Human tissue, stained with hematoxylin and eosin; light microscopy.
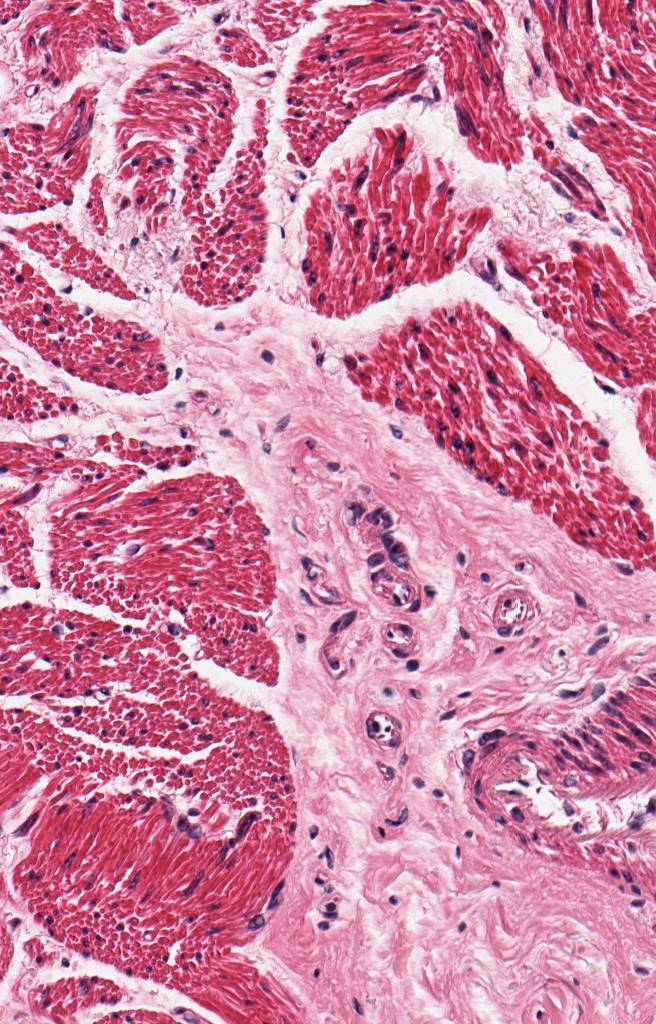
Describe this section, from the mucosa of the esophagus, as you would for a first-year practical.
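Deep red muscle bundles occupy most of field. Broad pale pink connective tissue band: upper centre, down through middle, to lower right. Bundles cut in different planes, some lengthwise, some across, same field. Nuclei within bundles small, dark, elongated. No fat cells. No epithelial lining.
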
